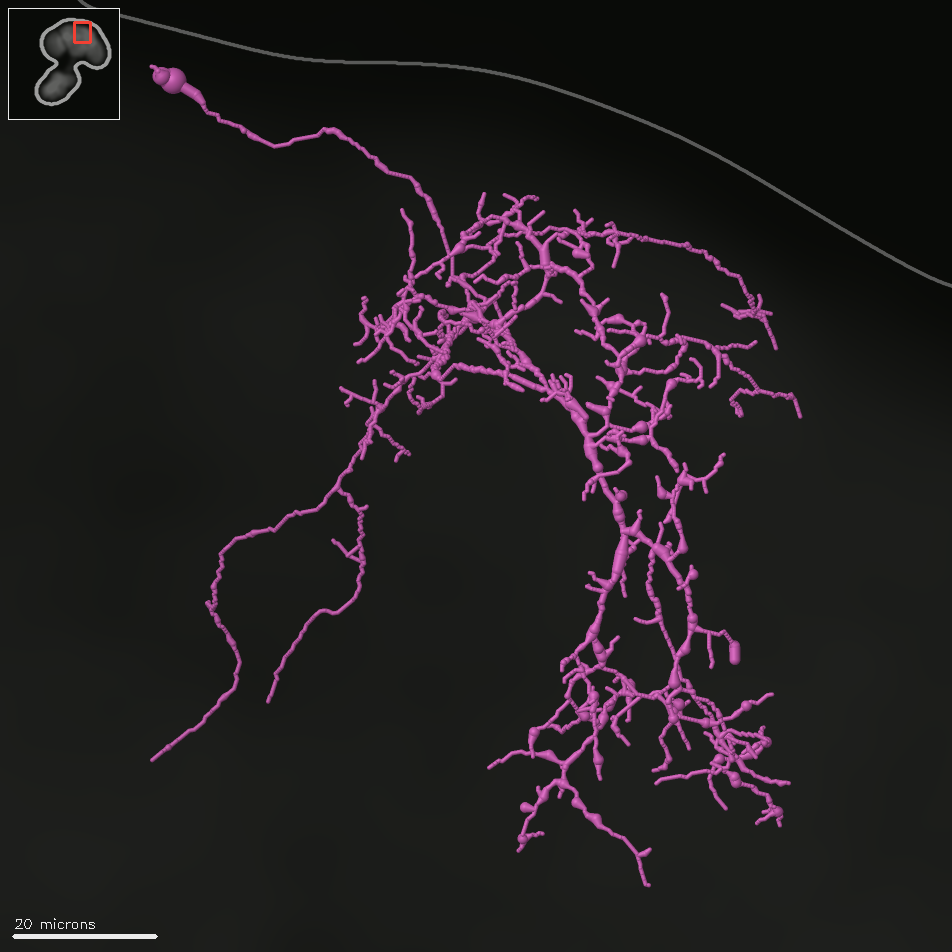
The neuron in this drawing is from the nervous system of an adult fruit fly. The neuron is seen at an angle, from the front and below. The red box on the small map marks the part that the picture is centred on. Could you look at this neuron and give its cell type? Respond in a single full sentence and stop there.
This neuron is categorized as cell type CRE028.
